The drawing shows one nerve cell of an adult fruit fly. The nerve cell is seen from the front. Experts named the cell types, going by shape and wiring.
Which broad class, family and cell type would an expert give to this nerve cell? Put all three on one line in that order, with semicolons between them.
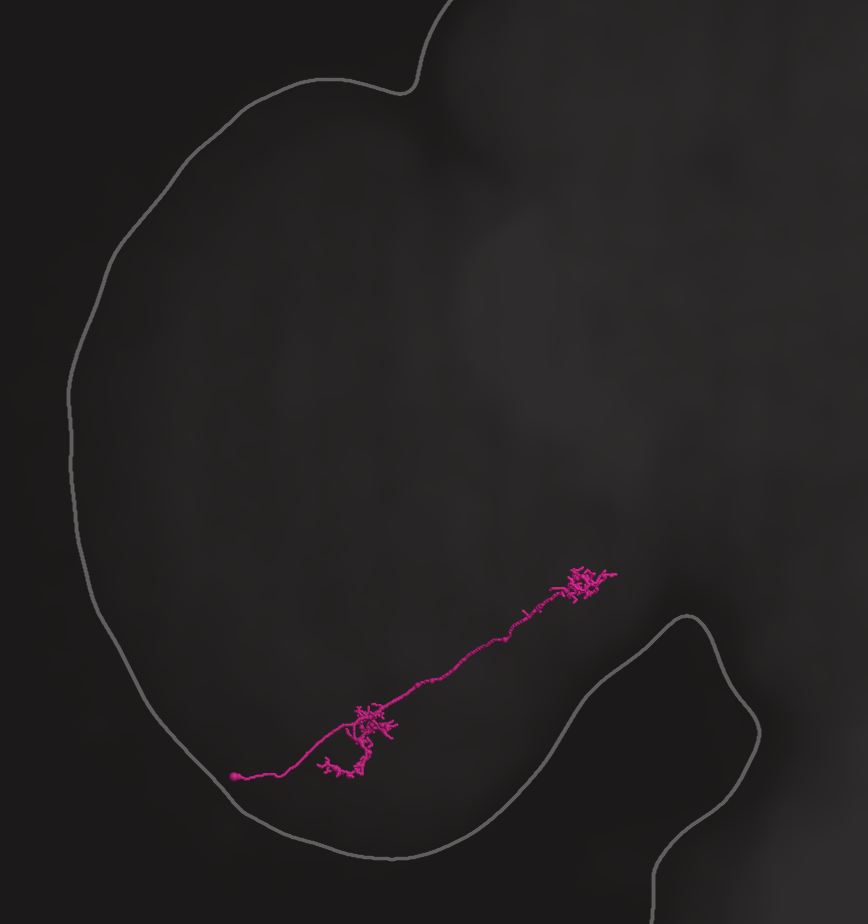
optic-lobe intrinsic neuron; Tm; Tm5Y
